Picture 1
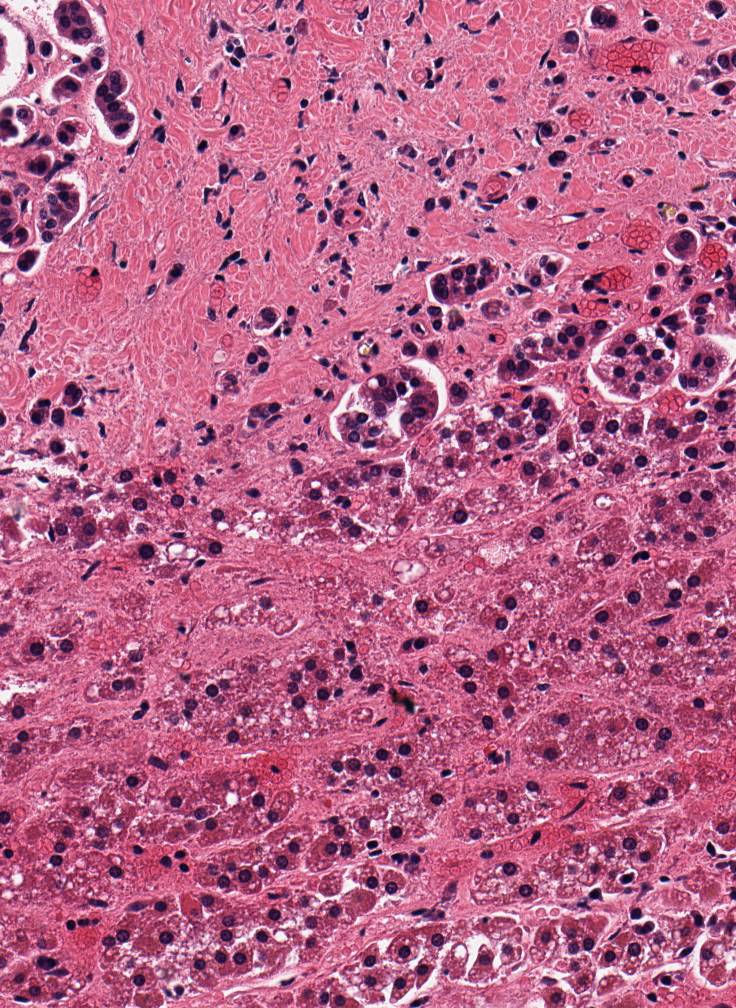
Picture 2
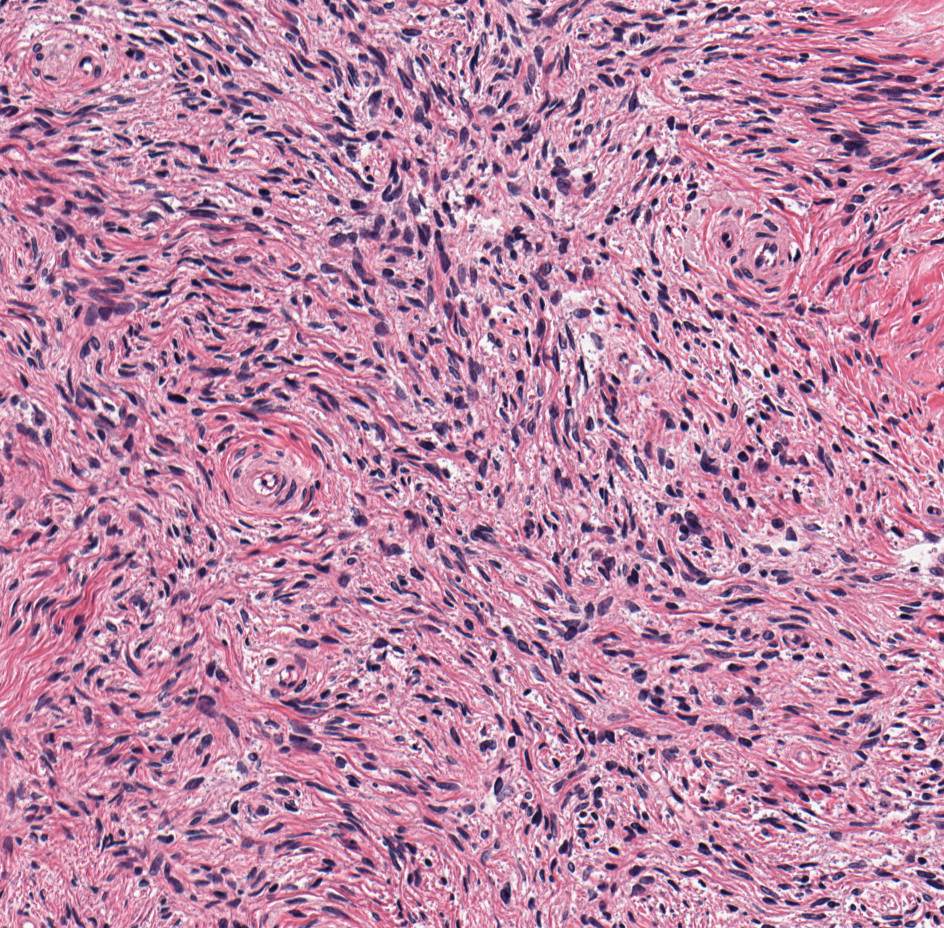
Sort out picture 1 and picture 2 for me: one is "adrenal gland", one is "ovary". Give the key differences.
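The adrenal gland is in picture 1 and the ovary in picture 2. In picture 1, many cells hold several small clear cytoplasmic vacuoles, and nests in the stroma are ringed by empty clear clefts from shrinkage. Picture 2 is filled by spindle cells in short interlacing, swirling bundles, with scant pale pink cytoplasm and indistinct cell borders. Concentric whorls of spindle cells and collagen are scattered through it, clearly at the left middle and upper right.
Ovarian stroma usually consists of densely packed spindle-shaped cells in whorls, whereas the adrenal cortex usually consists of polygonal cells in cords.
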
